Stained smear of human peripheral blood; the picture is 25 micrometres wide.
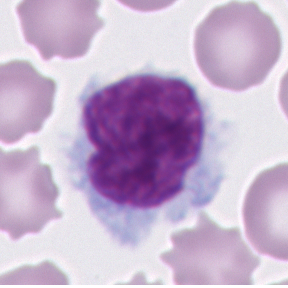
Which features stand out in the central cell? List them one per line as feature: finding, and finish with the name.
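Nucleus: a shallow notch on its left side.
Nuclear size: about 12 micrometres across.
Chromatin: dark purple, coarsely mottled rather than smooth.
Cytoplasm: pale blue, widest below the nucleus.
Granules: none visible in the cytoplasm.
Name: hairy cell.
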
